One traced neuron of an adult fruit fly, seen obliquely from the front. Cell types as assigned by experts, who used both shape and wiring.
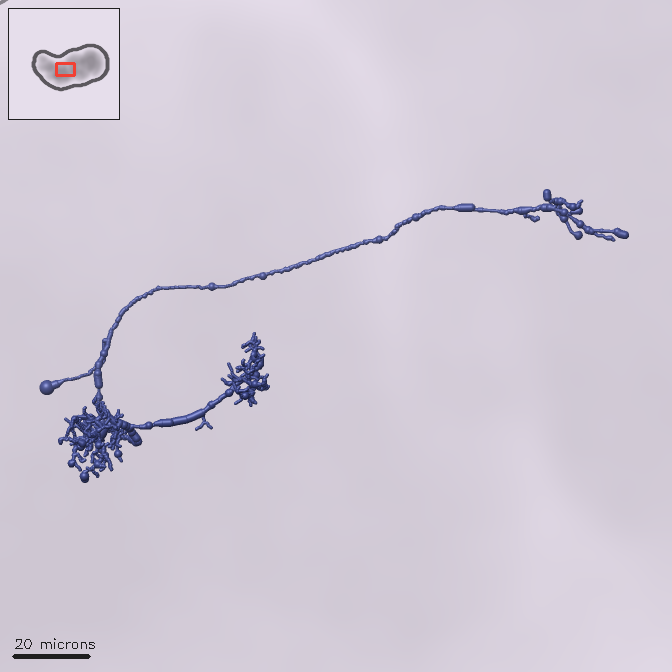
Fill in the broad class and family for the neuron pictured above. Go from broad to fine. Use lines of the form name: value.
broad class: visual projection neuron
family: LLPC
